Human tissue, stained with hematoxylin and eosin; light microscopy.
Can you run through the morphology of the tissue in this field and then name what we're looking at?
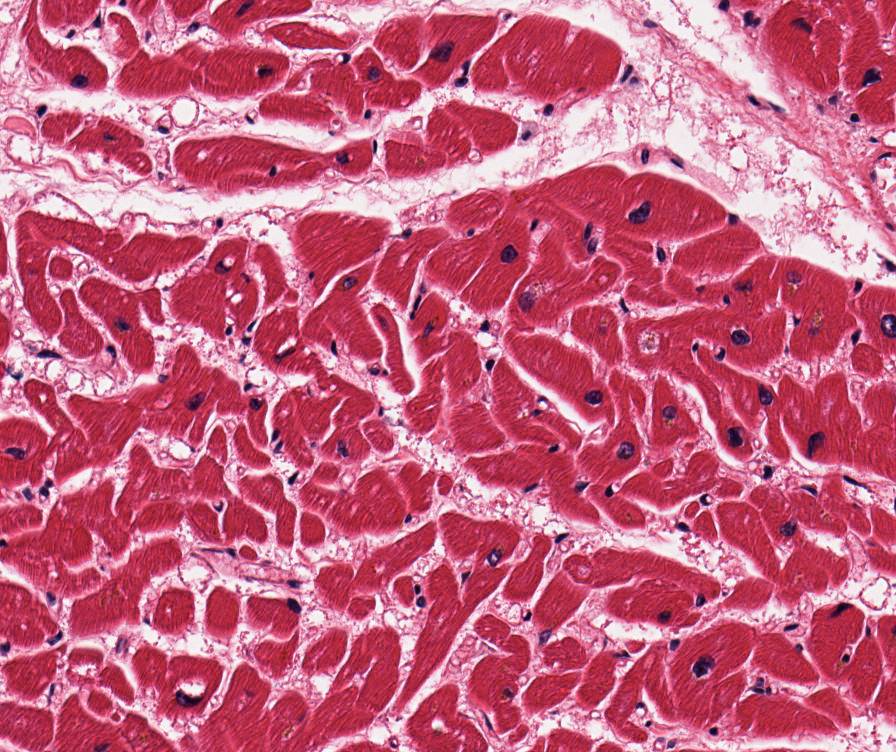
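Fibres here are cut in mixed planes, some lengthwise, others across or obliquely. Cytoplasm stains deep red with eosin. Some cells, mostly on the right, hold fine yellow-brown granules beside their nuclei. Small dark elongated nuclei lie singly between fibres. So, left ventricle of the heart.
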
